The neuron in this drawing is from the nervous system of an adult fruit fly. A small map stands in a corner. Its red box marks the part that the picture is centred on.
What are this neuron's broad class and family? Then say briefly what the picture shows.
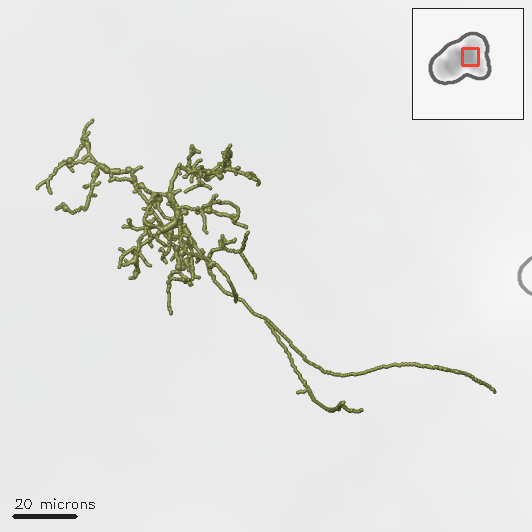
Its broad class is nerve-cord intrinsic neuron. The family is hemilineage 11A. The drawing shows no cell body. From left to right in the picture it spans about 150 microns. The picture shows dozens of branch ends.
